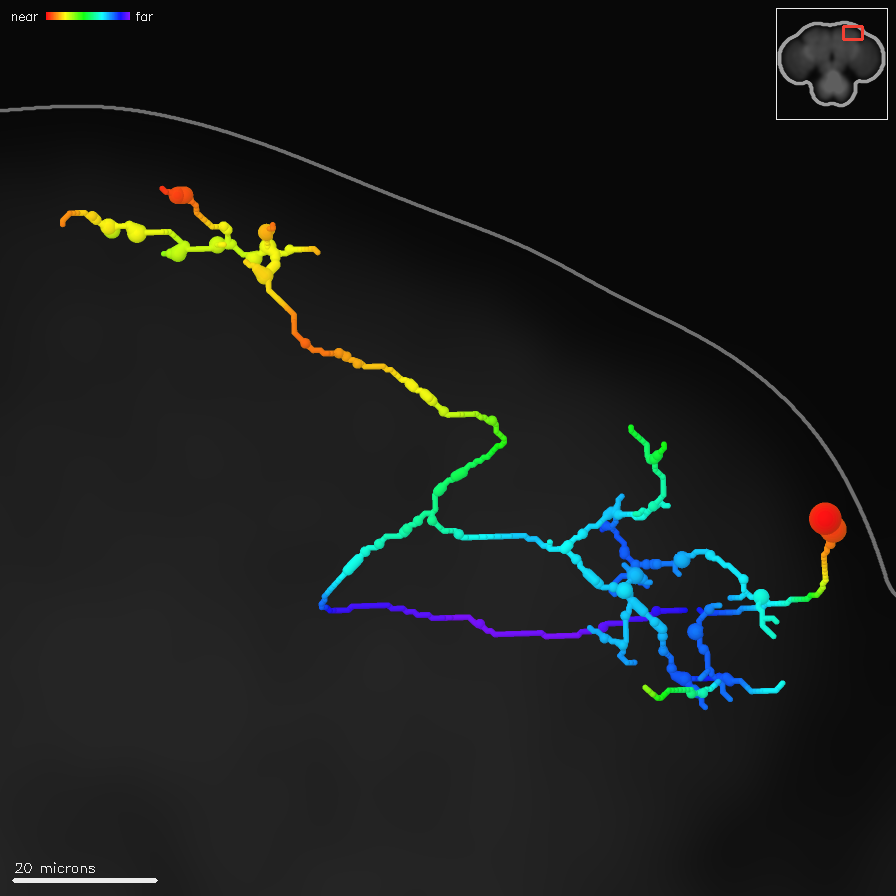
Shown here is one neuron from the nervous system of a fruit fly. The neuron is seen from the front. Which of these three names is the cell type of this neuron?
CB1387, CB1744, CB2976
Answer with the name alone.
CB2976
